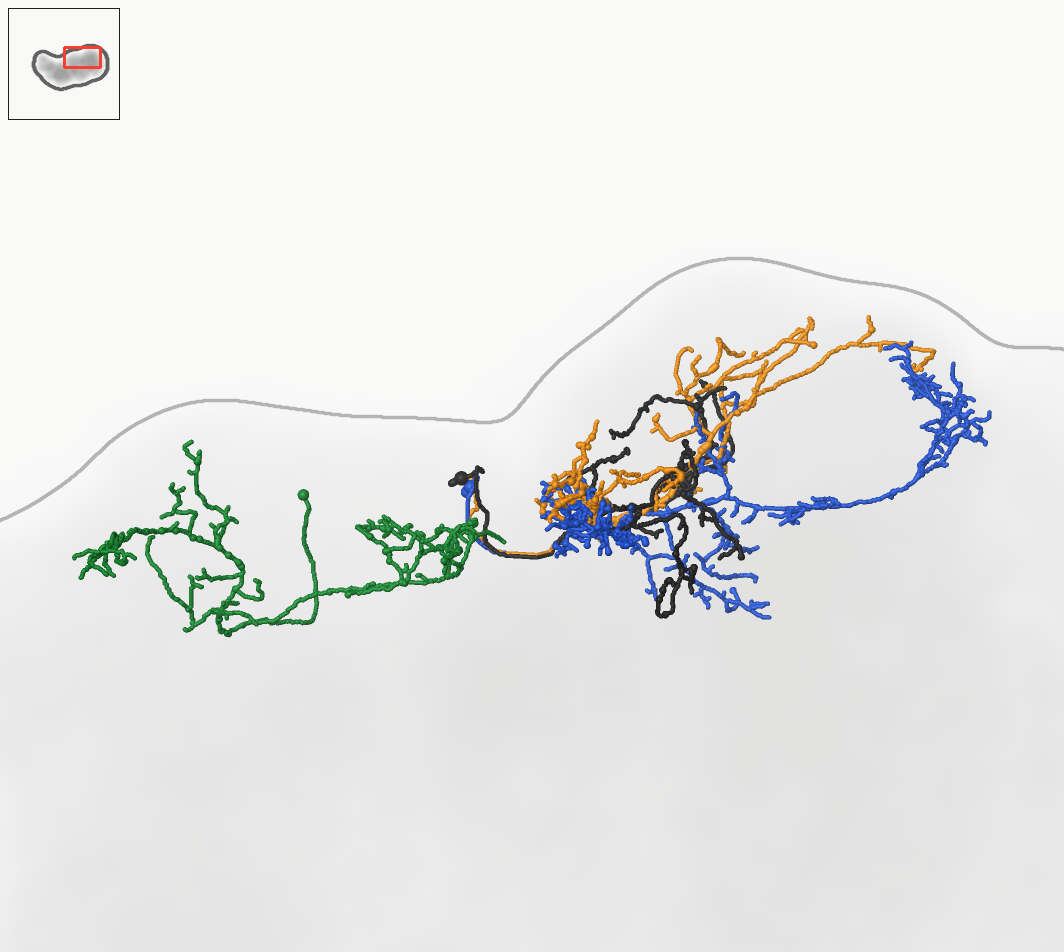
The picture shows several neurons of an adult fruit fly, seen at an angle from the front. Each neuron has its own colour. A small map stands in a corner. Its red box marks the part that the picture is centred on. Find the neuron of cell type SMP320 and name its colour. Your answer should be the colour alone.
green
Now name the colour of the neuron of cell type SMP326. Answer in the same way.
black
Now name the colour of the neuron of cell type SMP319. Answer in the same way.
orange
